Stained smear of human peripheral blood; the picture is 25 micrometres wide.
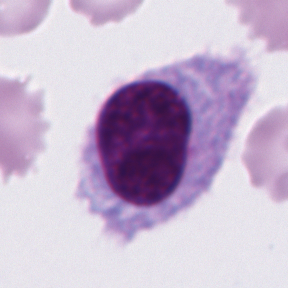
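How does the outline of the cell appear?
Irregular, with frayed, ruffled edges.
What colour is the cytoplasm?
A pale bluish-lilac.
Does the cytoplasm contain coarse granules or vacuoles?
It shows no distinct coarse granules and no vacuoles.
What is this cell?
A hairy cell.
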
